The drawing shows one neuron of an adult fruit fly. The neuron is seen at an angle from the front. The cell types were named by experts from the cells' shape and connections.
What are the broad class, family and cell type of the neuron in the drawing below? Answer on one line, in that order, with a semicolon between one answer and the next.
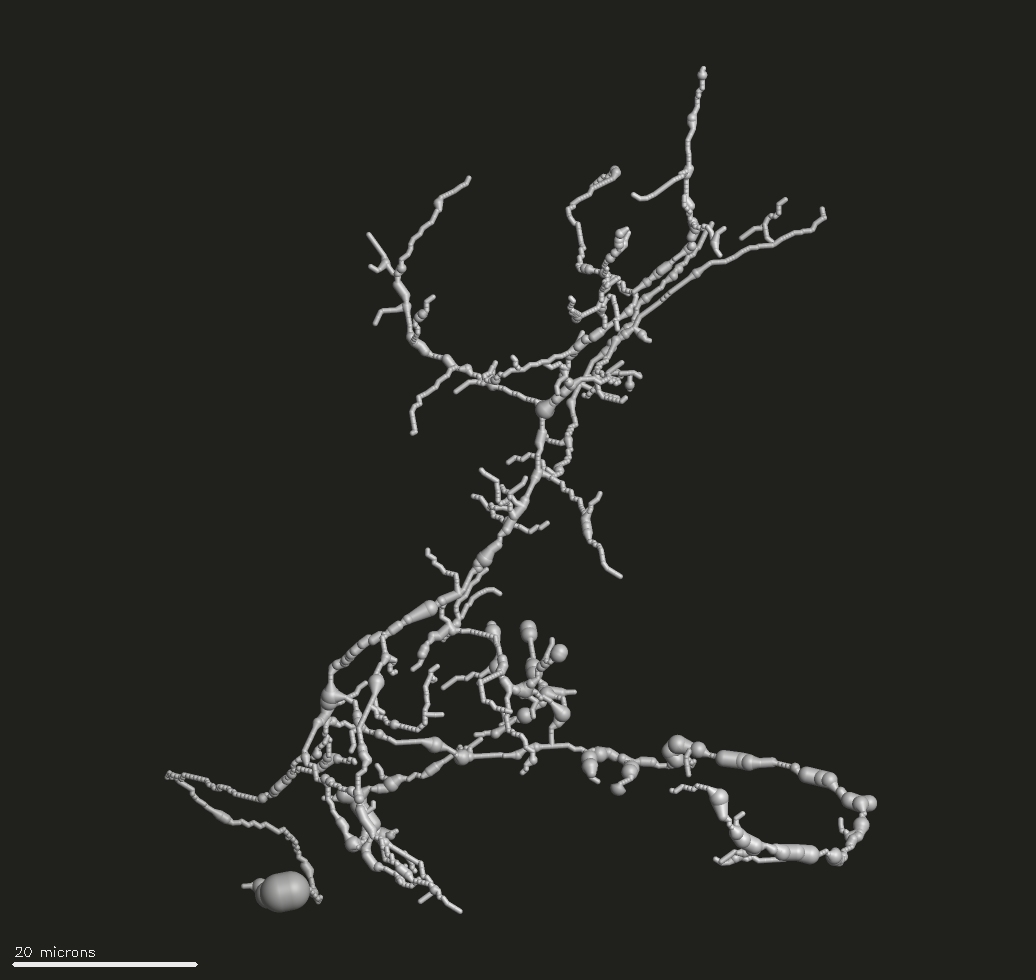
nerve-cord intrinsic neuron; hemilineage 14A; IN14A055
